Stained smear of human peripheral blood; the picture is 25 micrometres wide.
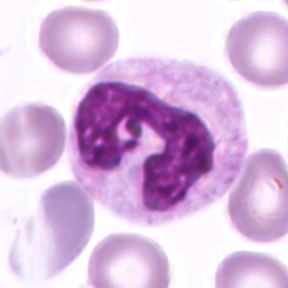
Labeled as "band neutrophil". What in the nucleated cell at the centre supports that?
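Band neutrophil. Nucleus a single curved band, central notch opening toward bottom of picture.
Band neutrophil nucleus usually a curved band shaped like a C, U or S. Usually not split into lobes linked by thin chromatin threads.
Here the band is single. Chromatin dark purple, coarsely clumped. Cytoplasm pale pinkish-lilac, with fine, faint lilac granules scattered through it. Cell about 15 micrometres across.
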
